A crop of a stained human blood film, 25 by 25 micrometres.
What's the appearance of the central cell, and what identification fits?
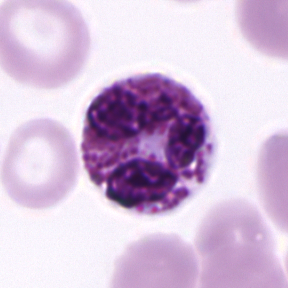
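Look at the nucleus here: it breaks into several separate lobes set around the edge of the cell. Its chromatin is dark purple and coarsely clumped. The cytoplasm is packed with coarse, round granules of a reddish-purple colour, distinct enough to pick out one by one, especially along the lower right edge. It comes to about 12 micrometres across. So what we have here is an eosinophil.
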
